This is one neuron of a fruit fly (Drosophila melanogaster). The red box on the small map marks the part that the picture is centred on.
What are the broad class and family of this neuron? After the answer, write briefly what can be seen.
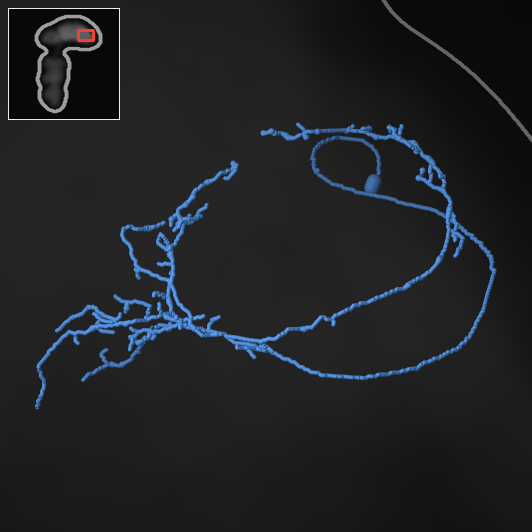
Its broad class is central-brain intrinsic neuron. Its family is hemilineage SLPav2. It lies in the brain. Dozens of branch ends can be seen.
